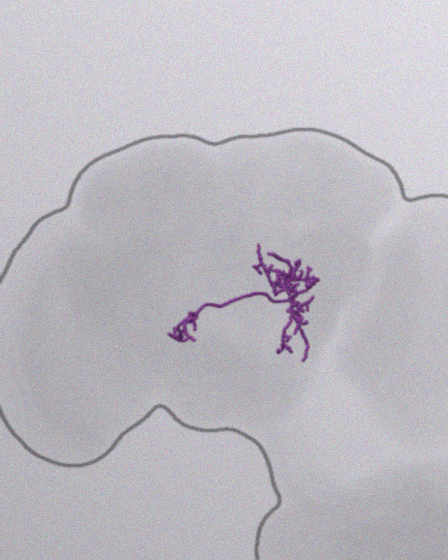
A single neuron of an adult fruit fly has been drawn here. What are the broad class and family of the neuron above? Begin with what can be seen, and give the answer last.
As drawn here it is wider than it is tall. It is a central-brain intrinsic neuron. Its family is hemilineage DM4_ventral.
